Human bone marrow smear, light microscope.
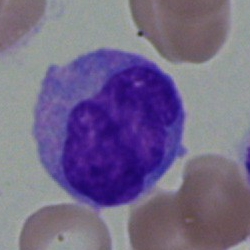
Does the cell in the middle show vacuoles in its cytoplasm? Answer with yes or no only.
No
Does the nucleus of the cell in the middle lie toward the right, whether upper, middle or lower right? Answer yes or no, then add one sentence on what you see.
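Yes. The nucleus lies toward the right of the cell, leaving a wider rim of cytoplasm on the left.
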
